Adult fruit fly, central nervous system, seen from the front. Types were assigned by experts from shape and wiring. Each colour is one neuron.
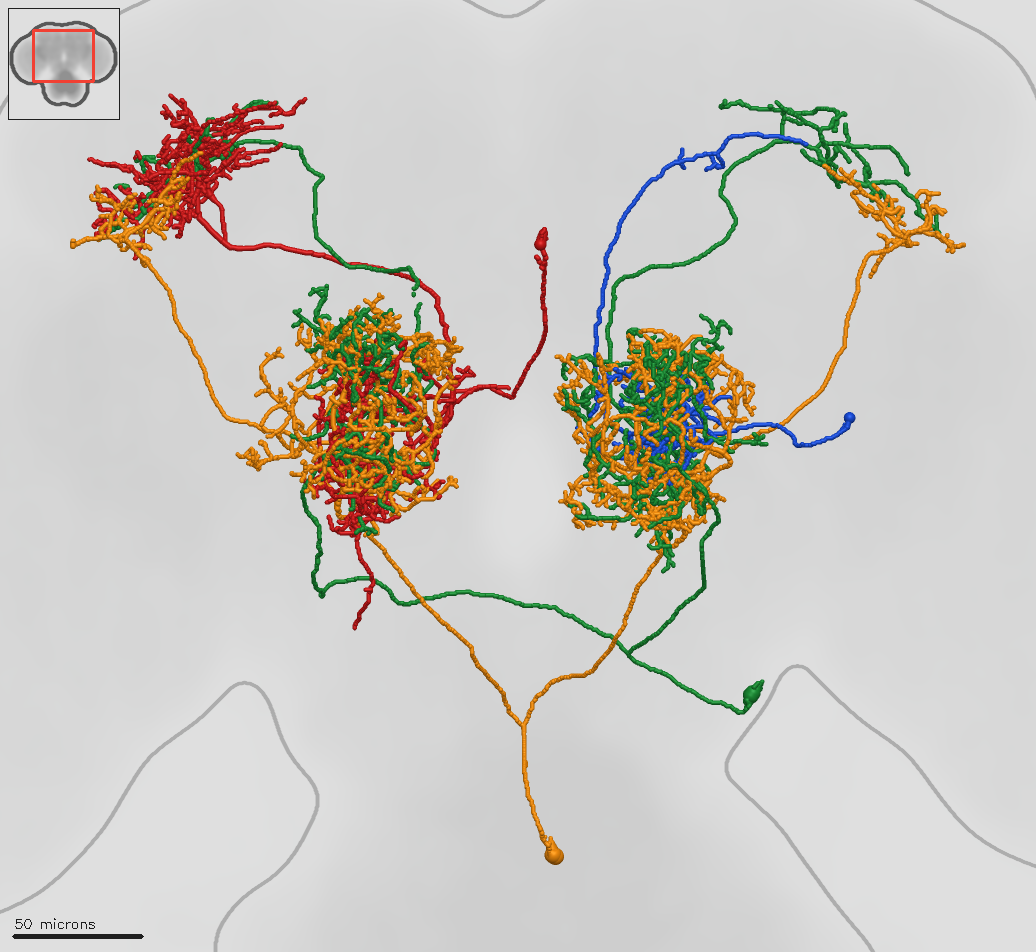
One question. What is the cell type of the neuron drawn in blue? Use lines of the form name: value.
cell type: M_lPNm11D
